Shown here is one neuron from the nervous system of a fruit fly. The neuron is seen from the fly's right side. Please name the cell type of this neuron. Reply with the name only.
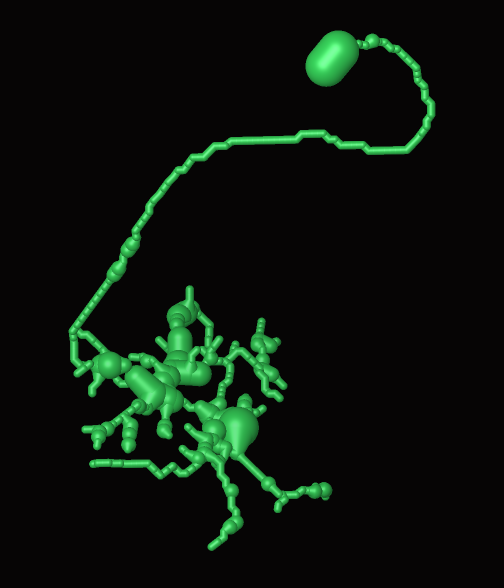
Dm8b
